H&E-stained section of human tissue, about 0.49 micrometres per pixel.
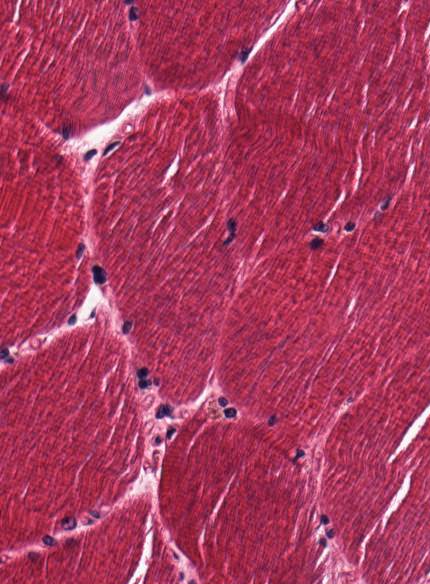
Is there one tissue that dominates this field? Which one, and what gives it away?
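The field is skeletal muscle. Large, closely packed, rounded-polygonal fibres cut across or obliquely fill the field, with small, dark, oval nuclei at their edges.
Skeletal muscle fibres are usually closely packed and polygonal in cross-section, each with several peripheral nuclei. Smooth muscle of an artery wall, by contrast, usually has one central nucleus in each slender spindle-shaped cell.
Each fibre has abundant, deeply eosinophilic red-pink cytoplasm, with fine parallel lines of myofibrils running through it.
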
